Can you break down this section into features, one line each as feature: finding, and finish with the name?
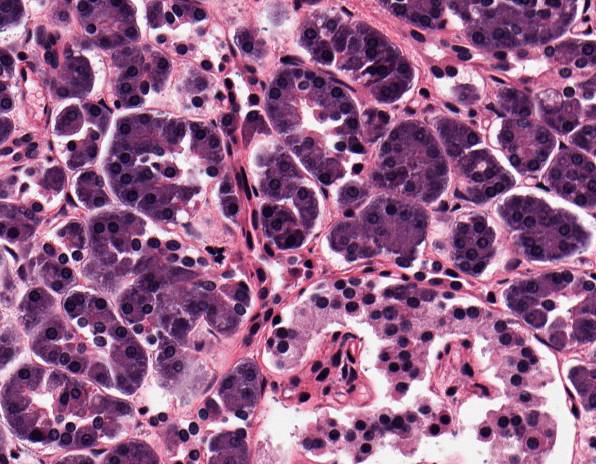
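Arrangement: rounded nests and acinar clusters, thin septa, across the whole field
Cytoplasm: abundant, granular, deeply purple
Nuclei: round, fairly uniform, a visible nucleolus in many
Lower right: cells loosely arranged, partly separated, within wide white spaces
Name: pancreas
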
